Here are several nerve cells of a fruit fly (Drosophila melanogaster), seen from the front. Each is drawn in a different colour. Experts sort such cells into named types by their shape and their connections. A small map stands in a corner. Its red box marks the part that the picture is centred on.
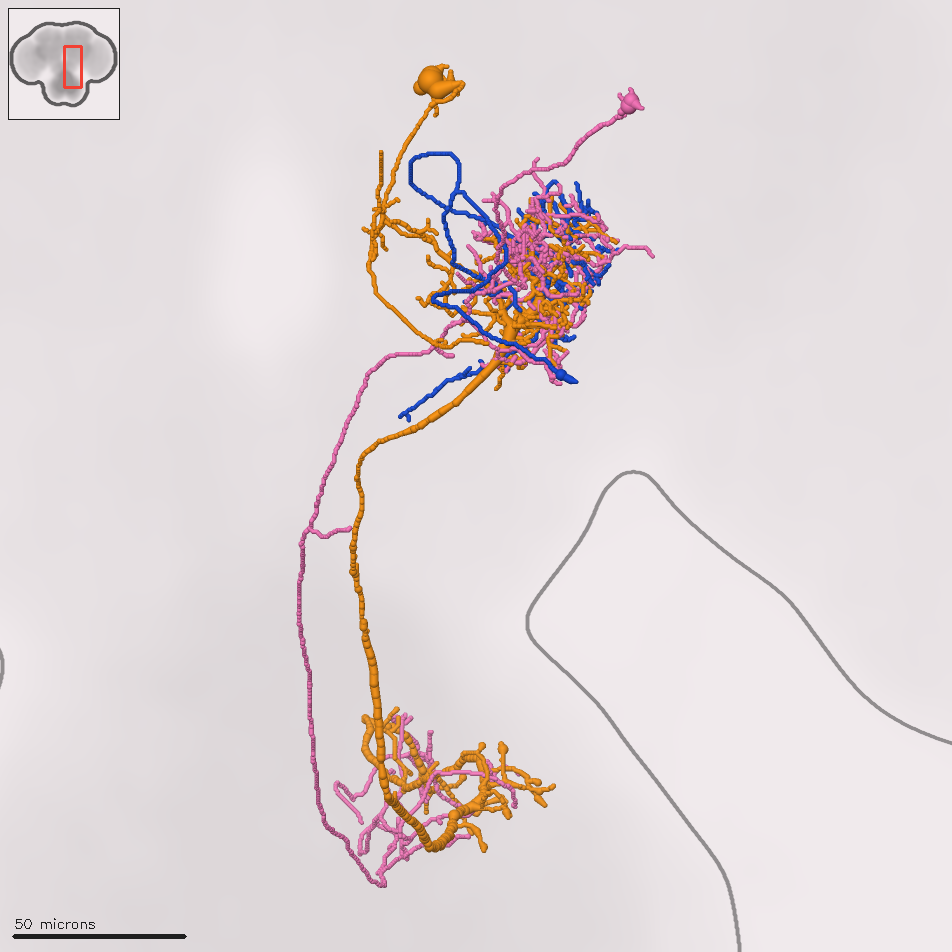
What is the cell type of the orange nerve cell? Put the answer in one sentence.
The cell type is DNp15.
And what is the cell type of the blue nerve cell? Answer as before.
The cell type is PS072.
